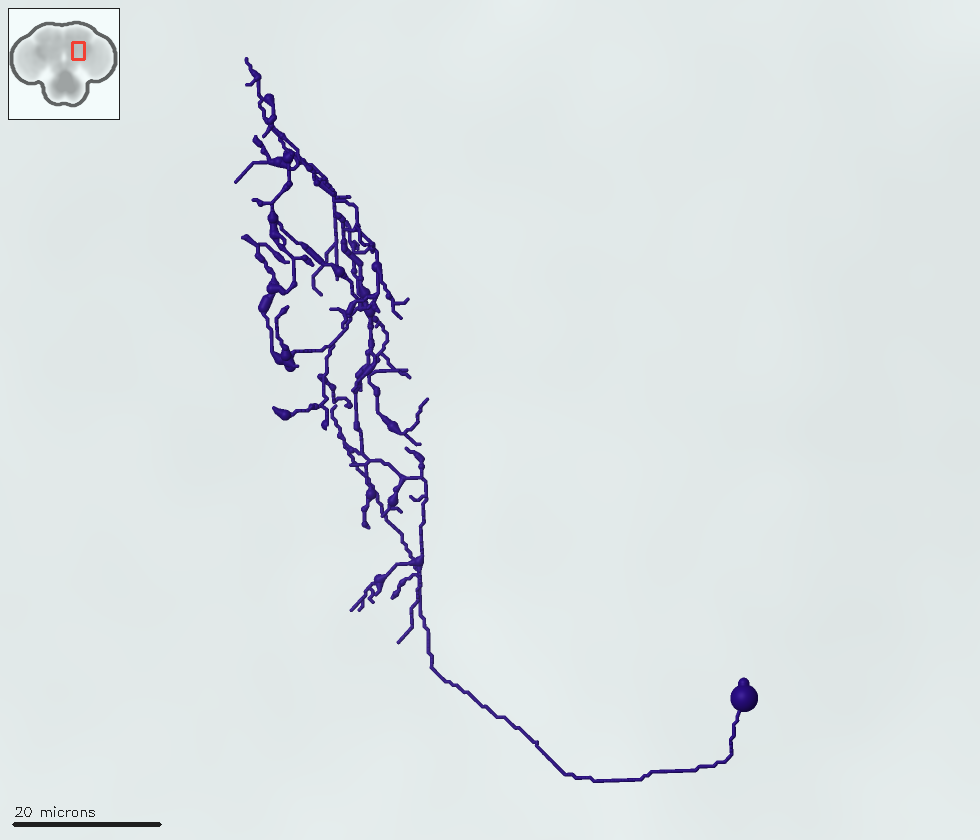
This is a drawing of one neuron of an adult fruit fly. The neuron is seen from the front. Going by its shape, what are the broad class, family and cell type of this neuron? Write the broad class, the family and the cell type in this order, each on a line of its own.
central-brain intrinsic neuron
hemilineage LALa1_anterior
LAL063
